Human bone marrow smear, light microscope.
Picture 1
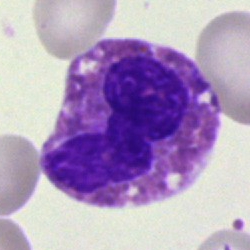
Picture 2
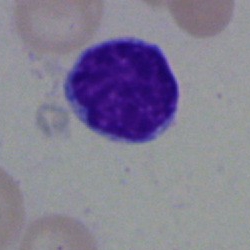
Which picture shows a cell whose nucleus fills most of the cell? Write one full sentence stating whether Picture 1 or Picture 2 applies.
Scant cytoplasm is found in the cell of picture 2.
